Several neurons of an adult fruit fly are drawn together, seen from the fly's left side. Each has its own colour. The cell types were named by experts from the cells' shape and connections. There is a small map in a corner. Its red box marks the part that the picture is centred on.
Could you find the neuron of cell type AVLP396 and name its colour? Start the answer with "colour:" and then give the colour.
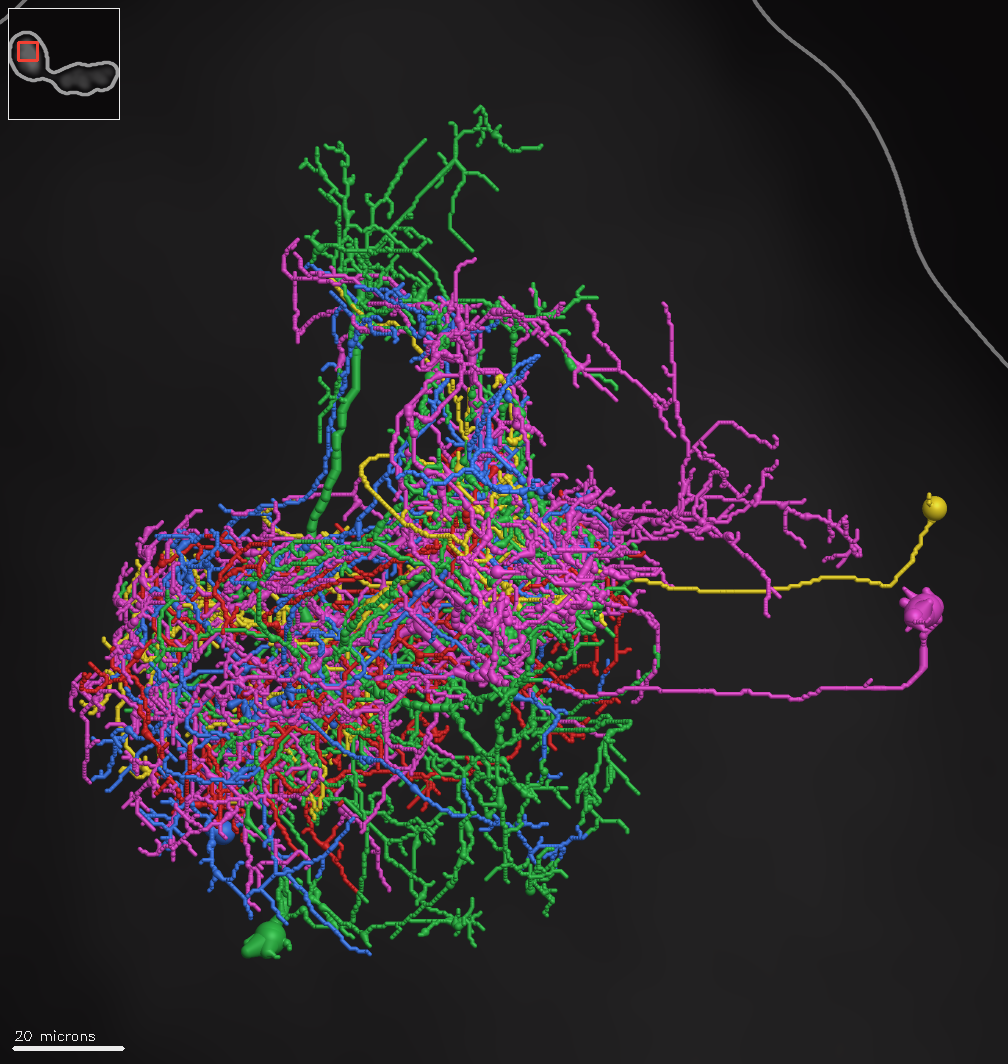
colour: green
